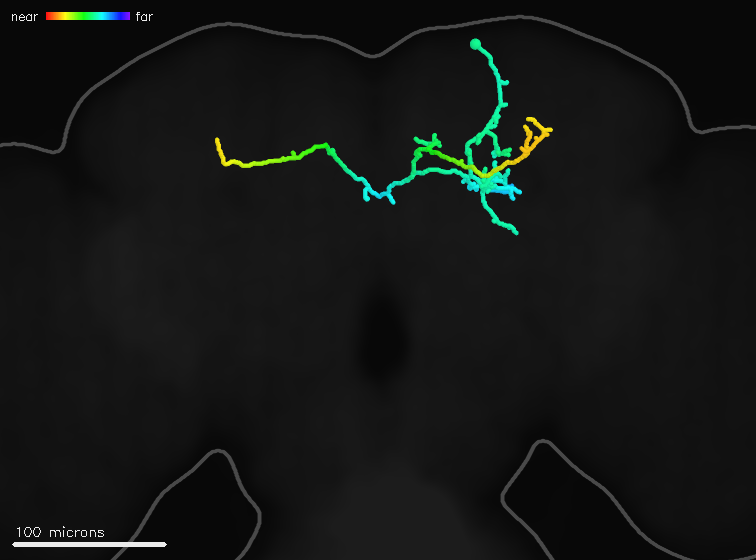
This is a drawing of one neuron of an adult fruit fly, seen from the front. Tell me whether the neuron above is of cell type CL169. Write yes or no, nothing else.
no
